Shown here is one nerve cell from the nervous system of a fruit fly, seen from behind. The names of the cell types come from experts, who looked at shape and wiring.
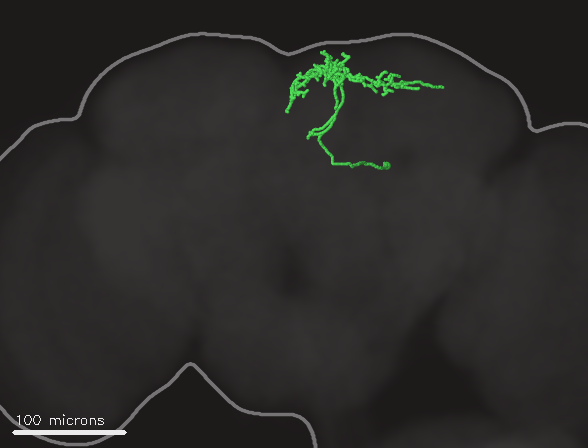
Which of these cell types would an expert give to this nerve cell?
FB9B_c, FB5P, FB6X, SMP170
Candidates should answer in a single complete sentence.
On the level of cell type, this nerve cell is SMP170.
